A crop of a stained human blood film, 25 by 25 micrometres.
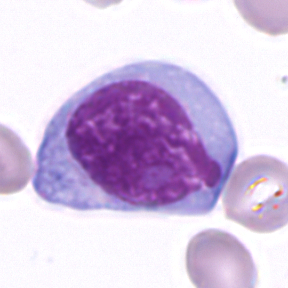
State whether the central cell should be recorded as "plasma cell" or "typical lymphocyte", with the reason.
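What we have here is a plasma cell rather than a typical lymphocyte. Look first at the cytoplasm: it is pale blue, and its widest rim lies on the left side of the cell.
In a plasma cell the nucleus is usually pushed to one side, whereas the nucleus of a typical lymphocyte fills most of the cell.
Here the nucleus fills about 60% of the cell's area, and the cell is about 18 by 14 micrometres. Now follow the outline, which is broadly oval with a bulge at the lower left. A small rounded knob projects from the lower right edge of the nucleus. Lastly, one pale round area, possibly a nucleolus, lies in the lower part of the nucleus.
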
